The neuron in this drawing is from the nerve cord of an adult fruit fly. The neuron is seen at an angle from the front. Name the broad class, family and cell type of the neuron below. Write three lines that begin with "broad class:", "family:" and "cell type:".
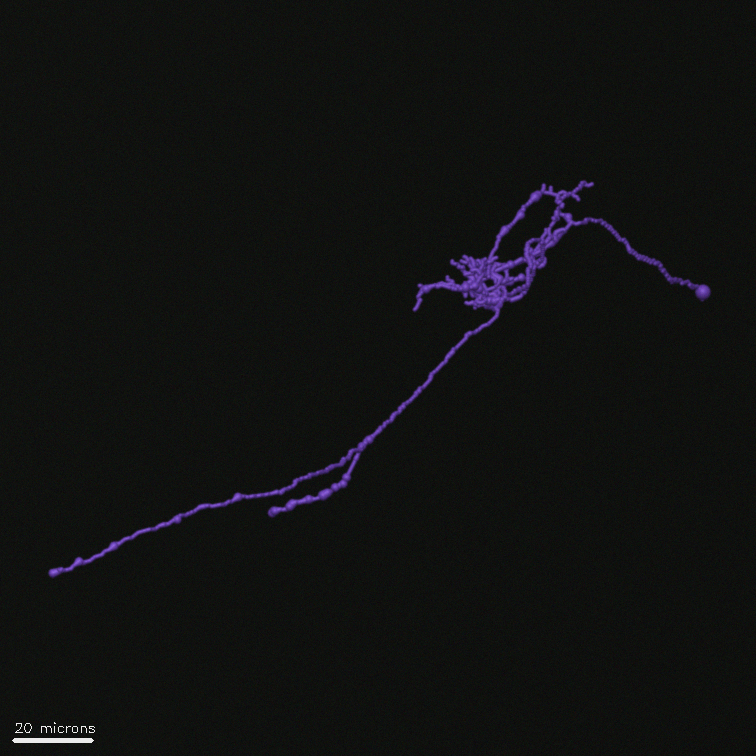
broad class: nerve-cord intrinsic neuron
family: hemilineage 10B
cell type: IN10B044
